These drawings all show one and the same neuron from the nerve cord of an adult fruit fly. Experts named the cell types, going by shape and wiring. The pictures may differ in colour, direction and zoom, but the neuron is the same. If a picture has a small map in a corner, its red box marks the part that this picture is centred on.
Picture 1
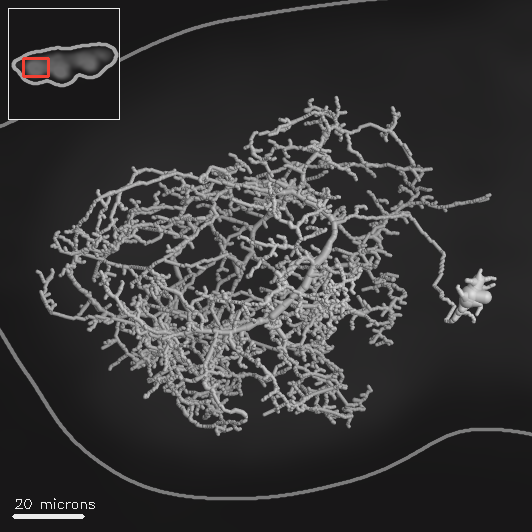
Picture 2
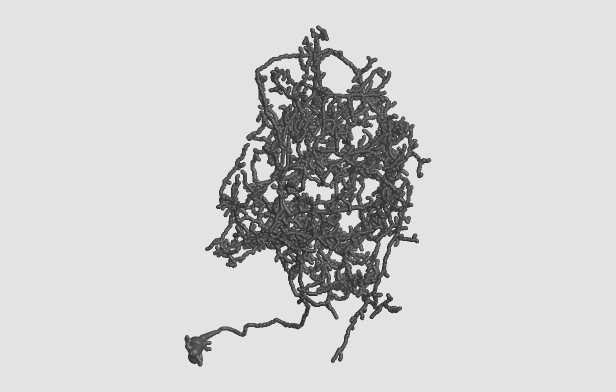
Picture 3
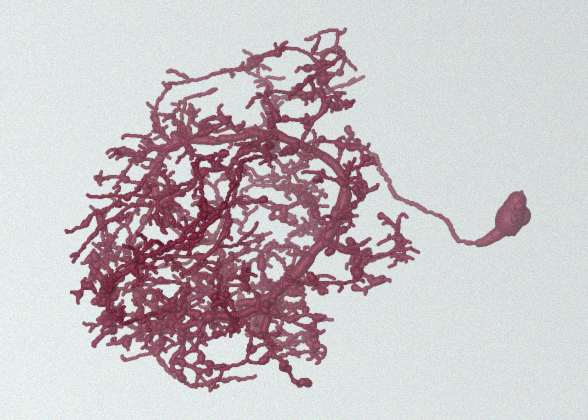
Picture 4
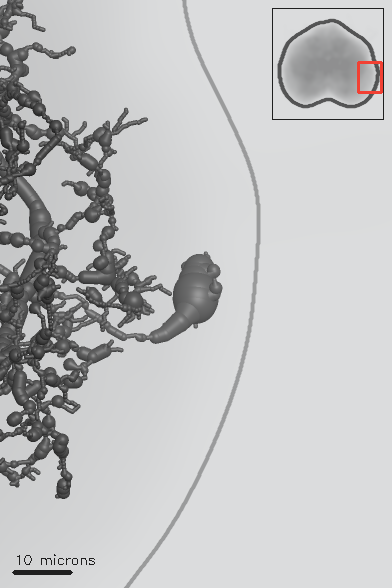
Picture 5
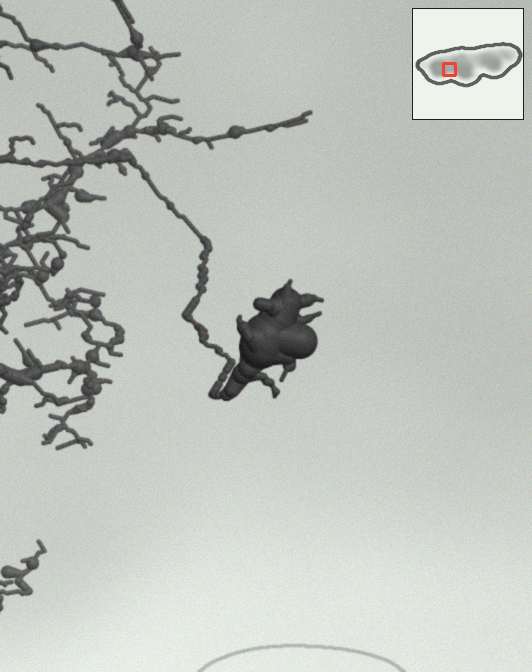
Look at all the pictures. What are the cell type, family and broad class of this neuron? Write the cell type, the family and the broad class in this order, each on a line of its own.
IN03A006
hemilineage 03A
nerve-cord intrinsic neuron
